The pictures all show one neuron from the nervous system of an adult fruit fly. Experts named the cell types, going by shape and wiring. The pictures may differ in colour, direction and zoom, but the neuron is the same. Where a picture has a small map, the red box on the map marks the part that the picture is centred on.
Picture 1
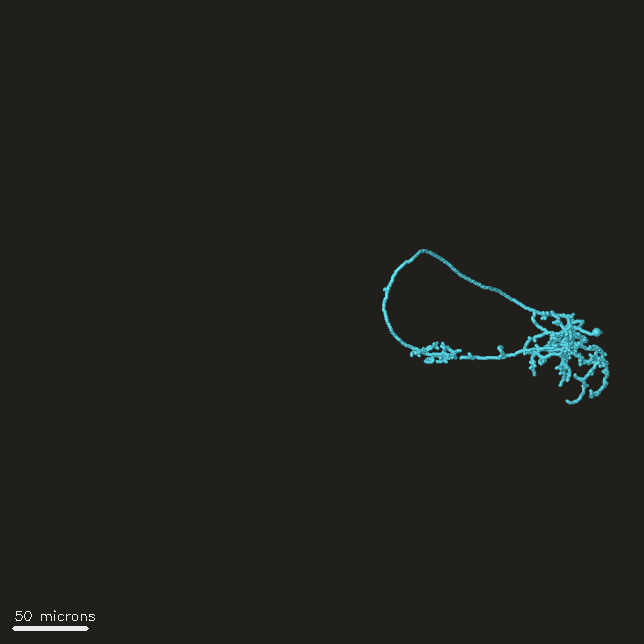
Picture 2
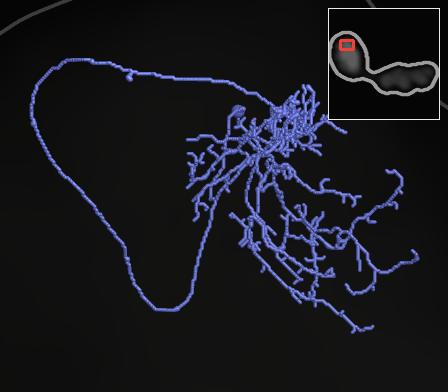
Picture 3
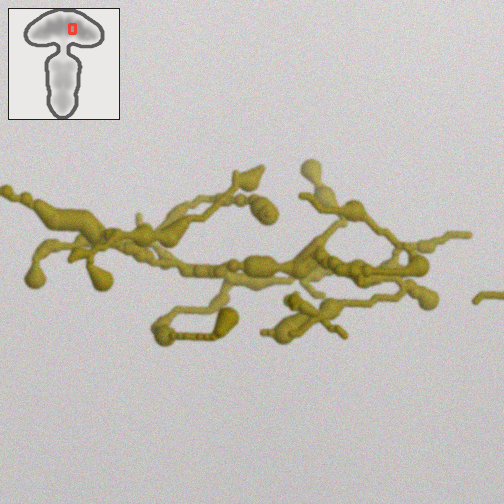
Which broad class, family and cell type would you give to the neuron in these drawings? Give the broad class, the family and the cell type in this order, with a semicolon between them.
central-brain intrinsic neuron; hemilineage LHl2_dorsal; LHAD1b5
